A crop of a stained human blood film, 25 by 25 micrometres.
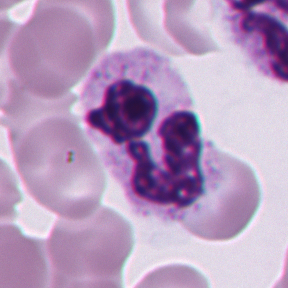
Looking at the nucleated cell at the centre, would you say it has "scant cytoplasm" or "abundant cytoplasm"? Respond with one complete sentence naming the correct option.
It is abundant cytoplasm that surrounds the nucleus of this cell.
